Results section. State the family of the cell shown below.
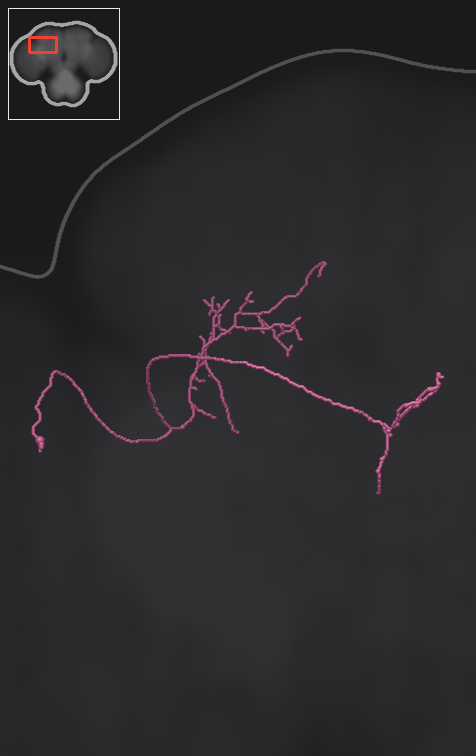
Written: hemilineage SLPa&l1_lateral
